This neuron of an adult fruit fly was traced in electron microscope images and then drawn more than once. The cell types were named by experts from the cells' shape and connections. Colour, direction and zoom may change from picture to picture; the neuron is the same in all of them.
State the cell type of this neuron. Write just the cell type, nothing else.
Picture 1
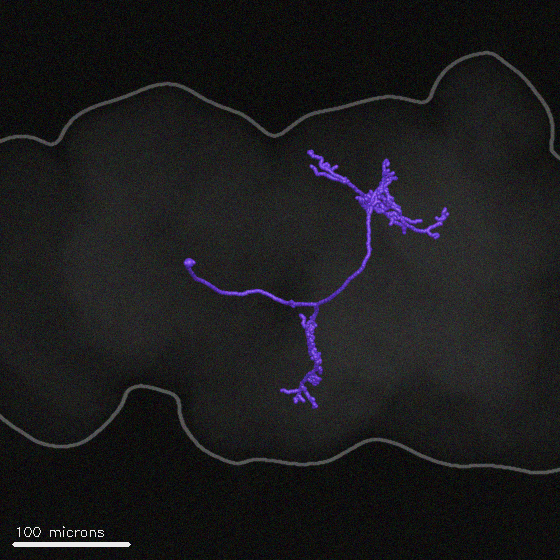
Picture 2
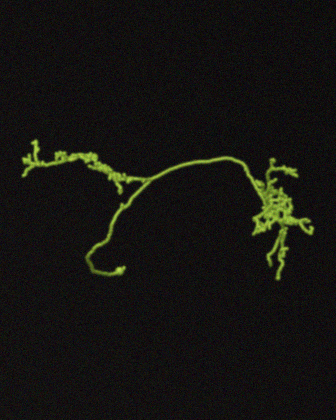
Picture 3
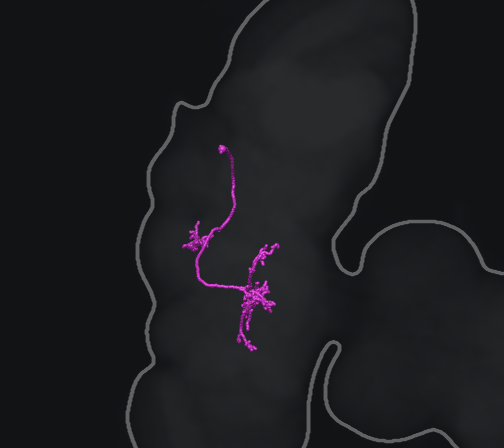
mAL_m6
